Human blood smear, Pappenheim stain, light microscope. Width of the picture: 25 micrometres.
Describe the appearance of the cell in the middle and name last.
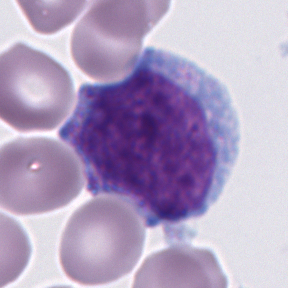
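The nucleus forms a single unlobed mass. The rim of cytoplasm is wider on the right side of the cell than on the left. Neither coarse granules nor vacuoles are seen in the cytoplasm. This cell is a promyelocyte.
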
